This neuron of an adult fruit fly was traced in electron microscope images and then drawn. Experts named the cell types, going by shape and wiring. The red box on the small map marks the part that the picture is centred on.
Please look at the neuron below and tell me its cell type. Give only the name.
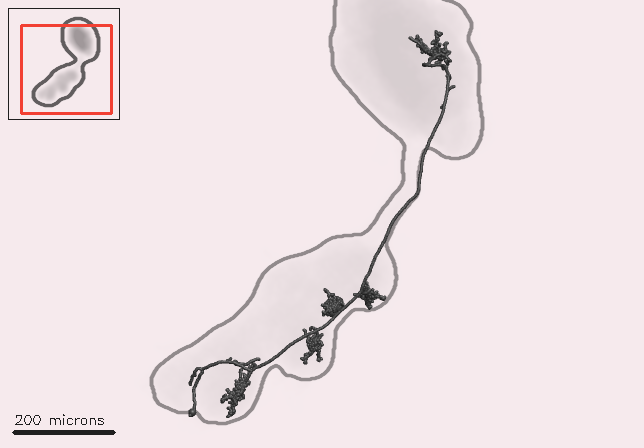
ANXXX093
